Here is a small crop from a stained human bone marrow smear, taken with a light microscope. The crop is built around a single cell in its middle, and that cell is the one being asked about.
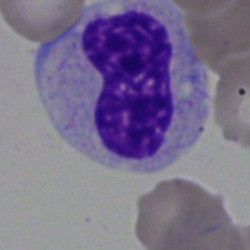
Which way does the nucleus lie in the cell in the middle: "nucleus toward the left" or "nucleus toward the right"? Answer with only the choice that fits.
Nucleus toward the right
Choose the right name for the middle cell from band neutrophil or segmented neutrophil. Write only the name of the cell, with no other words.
band neutrophil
